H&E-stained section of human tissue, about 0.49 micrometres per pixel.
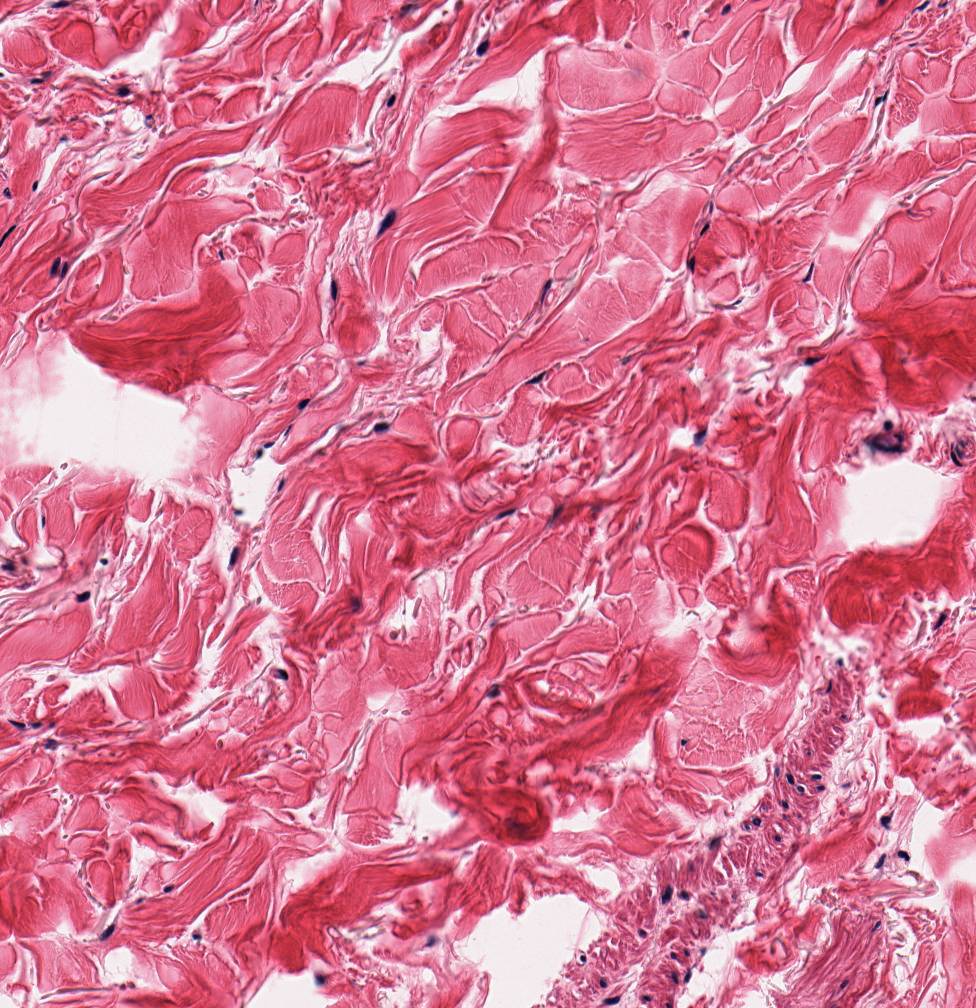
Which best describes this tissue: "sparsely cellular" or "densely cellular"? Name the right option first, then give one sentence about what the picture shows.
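Sparsely cellular. Nuclei are sparse across most of the field and lie mainly in the thin spaces between fibres.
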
